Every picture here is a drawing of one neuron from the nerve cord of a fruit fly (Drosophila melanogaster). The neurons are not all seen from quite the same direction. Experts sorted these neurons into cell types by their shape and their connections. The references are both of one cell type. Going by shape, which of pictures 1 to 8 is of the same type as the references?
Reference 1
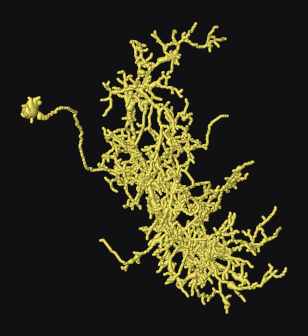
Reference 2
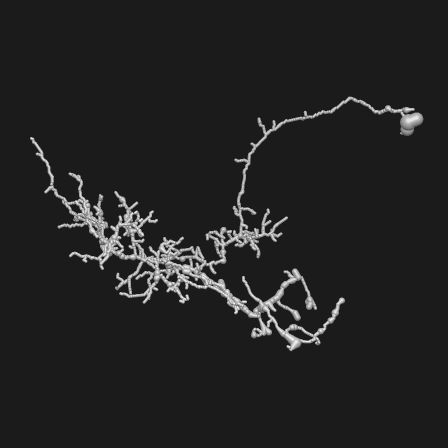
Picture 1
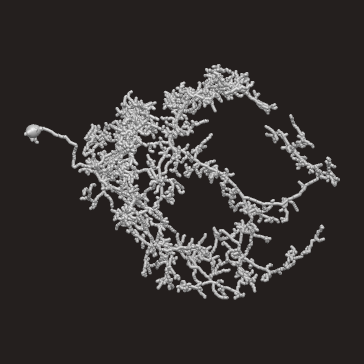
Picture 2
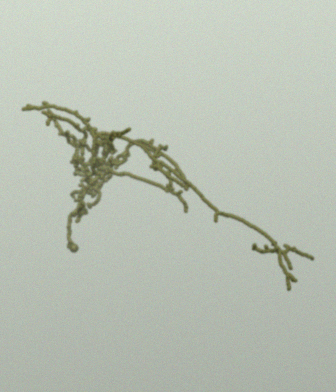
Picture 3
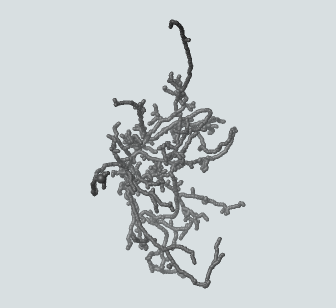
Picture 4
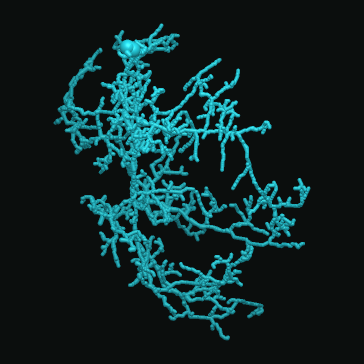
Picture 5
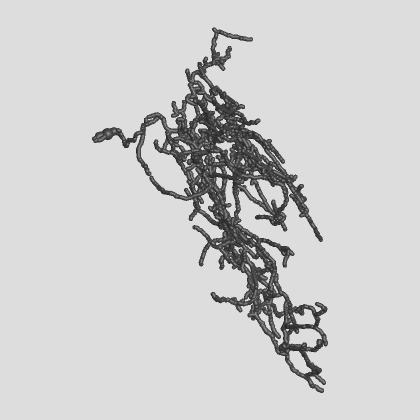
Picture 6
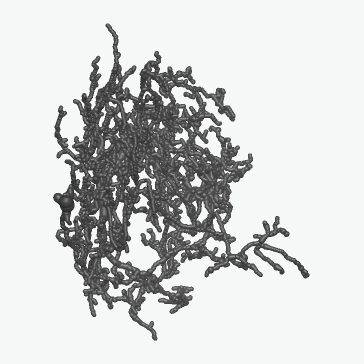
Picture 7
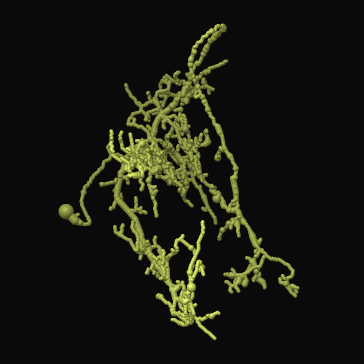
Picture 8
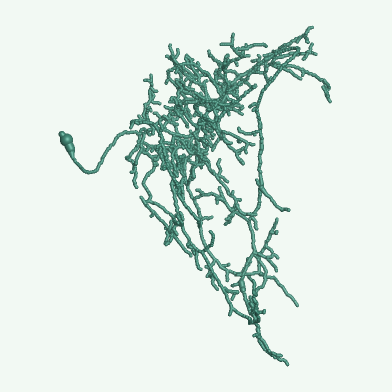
4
